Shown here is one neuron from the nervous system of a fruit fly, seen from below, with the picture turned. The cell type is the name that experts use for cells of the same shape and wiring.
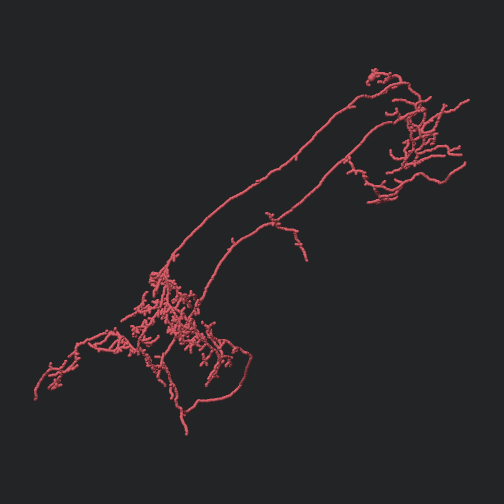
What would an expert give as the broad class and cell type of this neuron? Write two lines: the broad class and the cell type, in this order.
nerve-cord intrinsic neuron
INXXX216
